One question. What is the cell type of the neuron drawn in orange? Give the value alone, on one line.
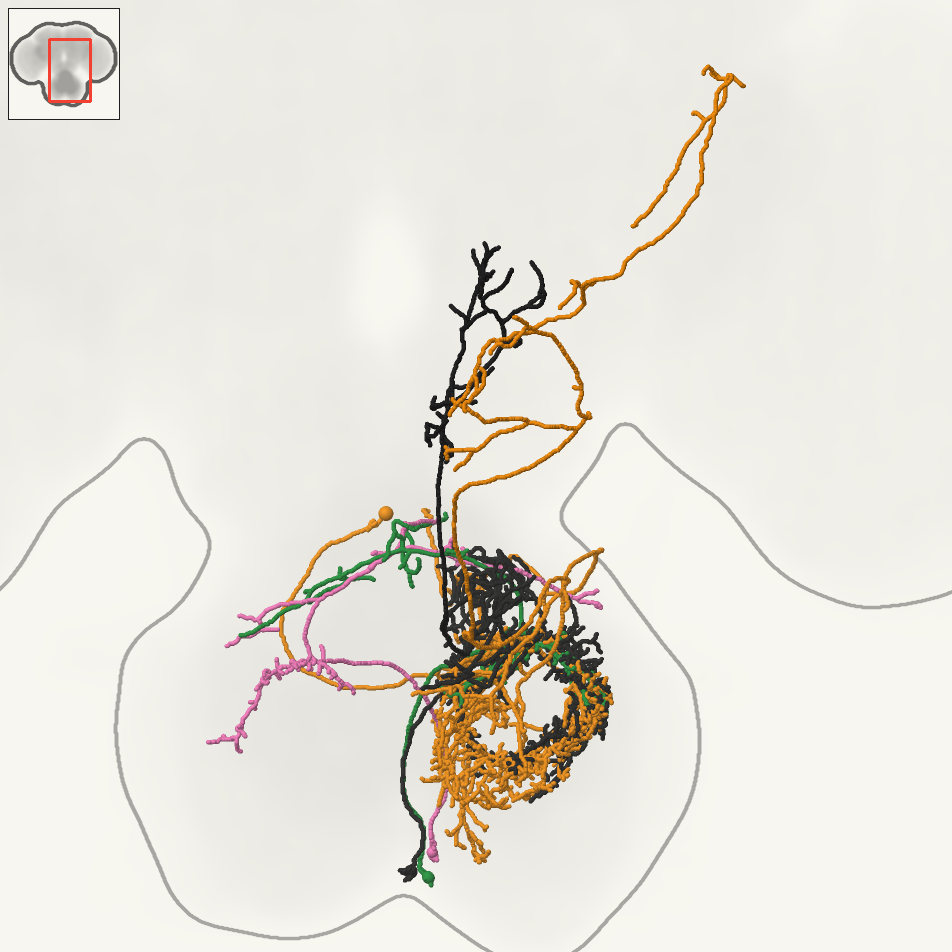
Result: AN19B032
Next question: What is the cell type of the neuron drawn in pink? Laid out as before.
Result: IN06B087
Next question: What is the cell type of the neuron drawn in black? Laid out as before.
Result: AN06B089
